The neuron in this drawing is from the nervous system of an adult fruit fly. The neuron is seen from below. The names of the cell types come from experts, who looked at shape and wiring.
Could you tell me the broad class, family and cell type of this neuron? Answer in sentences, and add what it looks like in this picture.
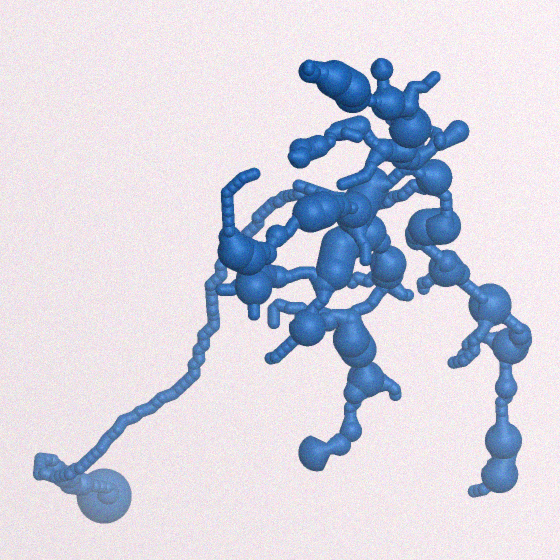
It is an optic-lobe intrinsic neuron. Its family is Dm. It is of cell type Dm15. The cell body can be seen at the lower left of the picture. As drawn here it is about as wide as it is tall.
